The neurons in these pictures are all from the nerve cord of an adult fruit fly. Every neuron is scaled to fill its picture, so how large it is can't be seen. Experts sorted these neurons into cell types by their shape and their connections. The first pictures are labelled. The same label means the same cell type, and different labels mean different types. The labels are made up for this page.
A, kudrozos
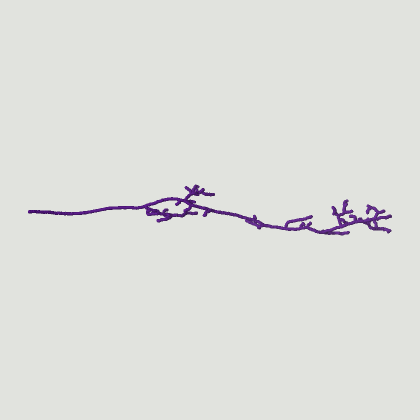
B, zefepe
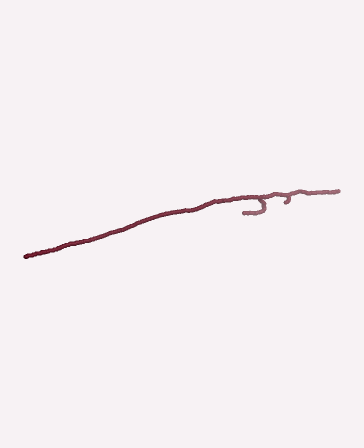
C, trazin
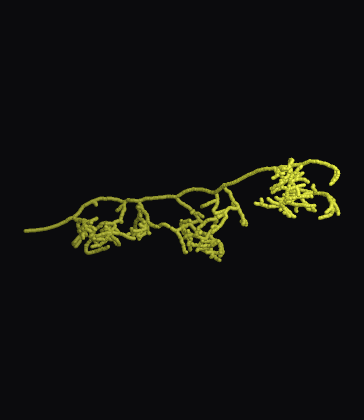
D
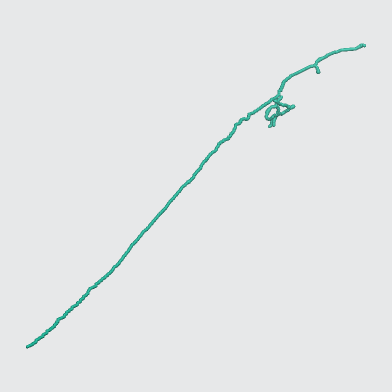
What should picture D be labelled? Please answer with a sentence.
It belongs to zefepe.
